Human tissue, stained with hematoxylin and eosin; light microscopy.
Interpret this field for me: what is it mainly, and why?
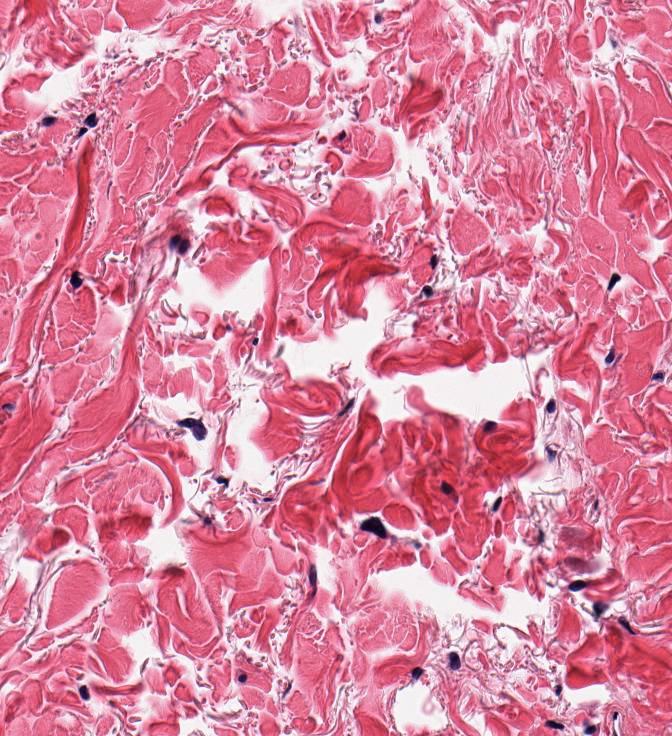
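Dermis throughout. Nuclei few and widely scattered: small, dark, elongated or angular, no visible cytoplasm around them. Between them, thick, deeply eosinophilic collagen bundles interlace in no single direction. Cut in many planes, so rounded or angular cross-sections sit beside wavy lengthwise ones.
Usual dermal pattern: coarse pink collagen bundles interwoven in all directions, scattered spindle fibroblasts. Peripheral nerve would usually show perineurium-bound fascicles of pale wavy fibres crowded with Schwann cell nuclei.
Here, sparse nuclei among freely interlacing bundles.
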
